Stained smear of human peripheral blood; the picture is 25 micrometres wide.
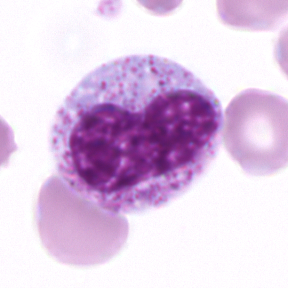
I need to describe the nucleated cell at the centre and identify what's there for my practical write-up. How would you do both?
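You'll notice the outline is round and smooth. The chromatin's dark purple and coarsely clumped. Small reddish-purple granules are scattered all through the cytoplasm, though they're sparse enough that the nucleus isn't hidden. So, a band neutrophil.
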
